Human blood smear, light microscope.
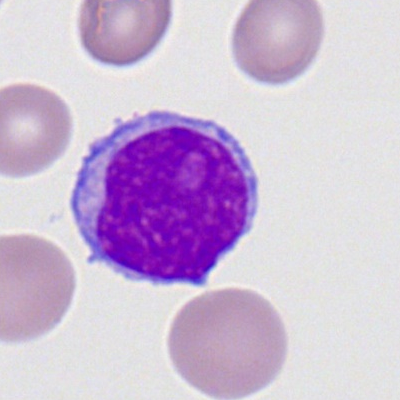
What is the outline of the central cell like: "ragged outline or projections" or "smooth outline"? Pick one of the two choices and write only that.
Ragged outline or projections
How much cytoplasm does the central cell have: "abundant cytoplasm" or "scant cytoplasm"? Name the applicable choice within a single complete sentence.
What surrounds the nucleus is a narrow rim of cytoplasm.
